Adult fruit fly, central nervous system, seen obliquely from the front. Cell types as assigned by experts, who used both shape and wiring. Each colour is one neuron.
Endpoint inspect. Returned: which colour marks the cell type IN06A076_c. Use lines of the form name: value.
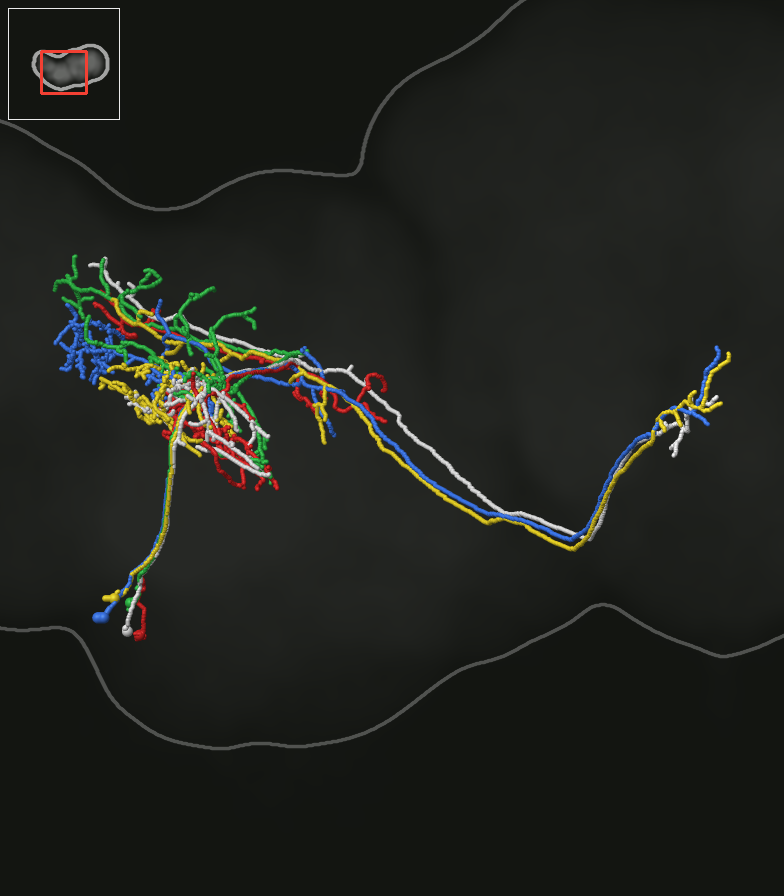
colour: green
